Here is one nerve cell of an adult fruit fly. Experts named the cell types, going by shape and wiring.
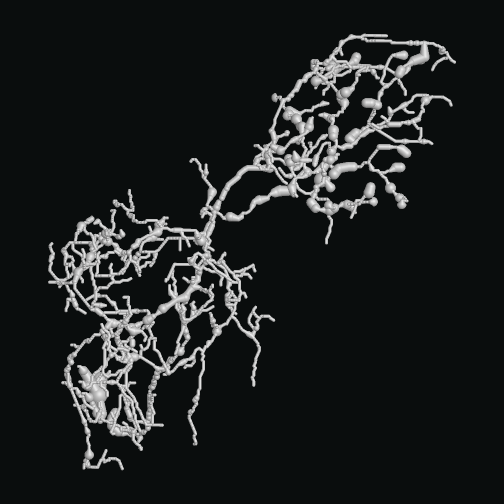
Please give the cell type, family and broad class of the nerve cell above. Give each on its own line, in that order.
IN06A064
hemilineage 06A
nerve-cord intrinsic neuron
